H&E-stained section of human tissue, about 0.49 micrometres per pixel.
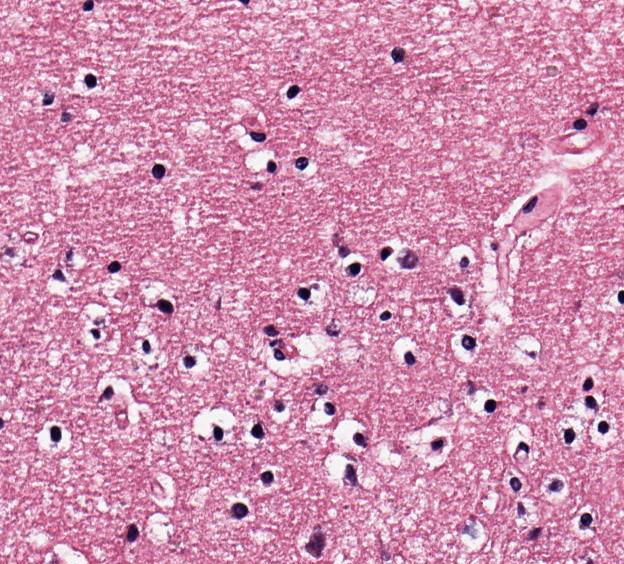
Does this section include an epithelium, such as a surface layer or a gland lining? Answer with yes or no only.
No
